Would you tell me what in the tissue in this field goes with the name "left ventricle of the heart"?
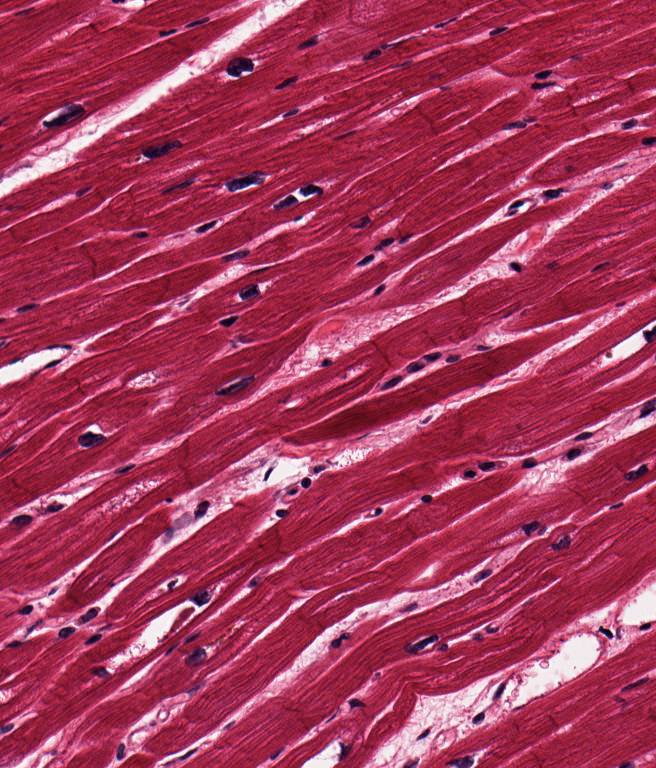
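The tissue shown is left ventricle of the heart. Long muscle fibres fill the whole field, running in parallel diagonally from lower left to upper right. The fibres branch and join neighbouring fibres instead of running as separate unbranched cylinders.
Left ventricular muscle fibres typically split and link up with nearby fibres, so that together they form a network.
The branching and joining seen here agrees with that. The oval muscle cell nuclei lie centrally within the fibres. The fibre cytoplasm is deep red-pink, with fine lengthwise streaks.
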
